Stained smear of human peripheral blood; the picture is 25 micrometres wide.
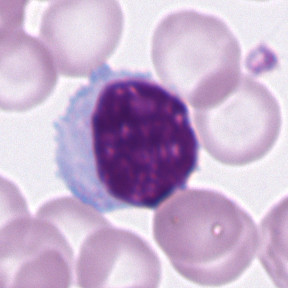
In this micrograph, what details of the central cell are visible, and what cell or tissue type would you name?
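The cell measures about 13 micrometres across. Its nucleus is oval in outline, about 11 by 9 micrometres, and lies toward the right of the cell. The nucleus fills about 60% of the cell's area, and its edge has no deep notch or fold. The pale blue cytoplasm forms a broad crescent on the left side of the nucleus and is barely visible on its right side. Along the left, the cell border is ragged, with many fine projections. This is a typical lymphocyte.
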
